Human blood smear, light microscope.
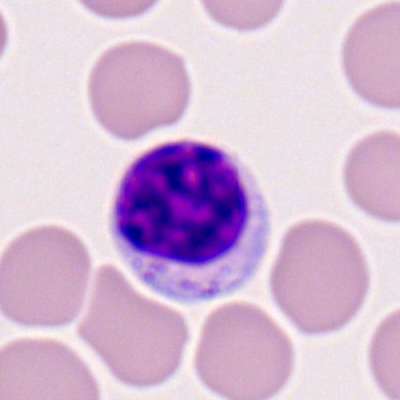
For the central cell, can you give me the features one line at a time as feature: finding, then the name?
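Outline: round and smooth
Chromatin: coarse, clumped into dark purple patches
Cytoplasm: pale blue
Granules: a sparse scatter of small reddish-purple ones in the lower cytoplasm
Name: lymphocyte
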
